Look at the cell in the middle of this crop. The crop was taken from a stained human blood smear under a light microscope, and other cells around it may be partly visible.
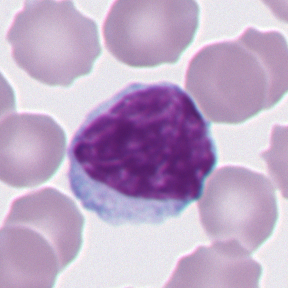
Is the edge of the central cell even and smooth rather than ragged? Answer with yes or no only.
Yes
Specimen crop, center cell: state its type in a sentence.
The cell of interest, in the center, is a typical lymphocyte.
